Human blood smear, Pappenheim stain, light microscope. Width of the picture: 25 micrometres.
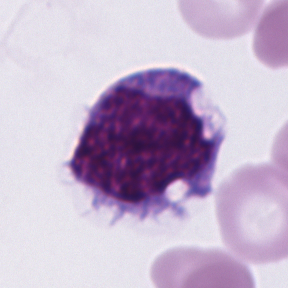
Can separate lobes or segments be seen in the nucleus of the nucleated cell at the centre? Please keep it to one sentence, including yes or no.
No, this cell has an undivided nucleus that is compact and round, oval or kidney-shaped.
